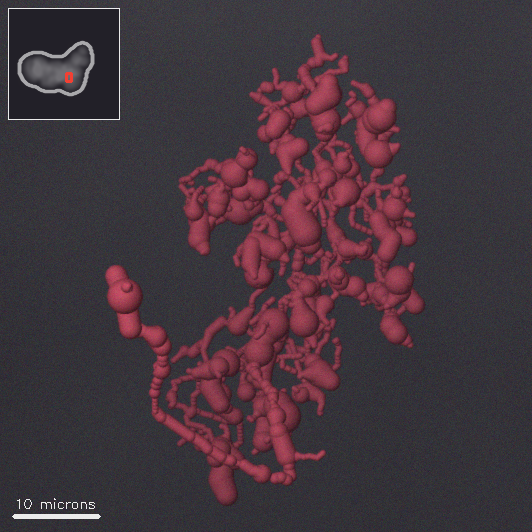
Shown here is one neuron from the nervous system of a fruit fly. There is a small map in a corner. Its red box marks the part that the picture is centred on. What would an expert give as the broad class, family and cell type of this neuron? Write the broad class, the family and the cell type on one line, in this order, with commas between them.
optic-lobe intrinsic neuron, Dm, Dm4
